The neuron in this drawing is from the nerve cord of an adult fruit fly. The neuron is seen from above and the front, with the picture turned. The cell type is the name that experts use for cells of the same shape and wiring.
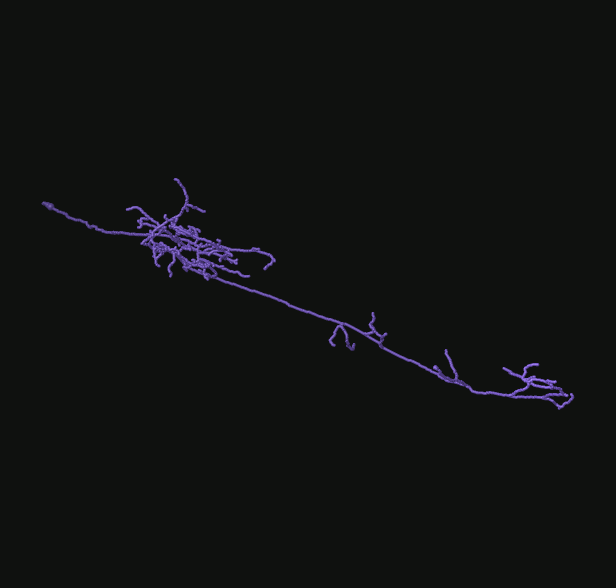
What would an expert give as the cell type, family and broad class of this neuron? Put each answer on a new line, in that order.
IN05B070
hemilineage 05B
nerve-cord intrinsic neuron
